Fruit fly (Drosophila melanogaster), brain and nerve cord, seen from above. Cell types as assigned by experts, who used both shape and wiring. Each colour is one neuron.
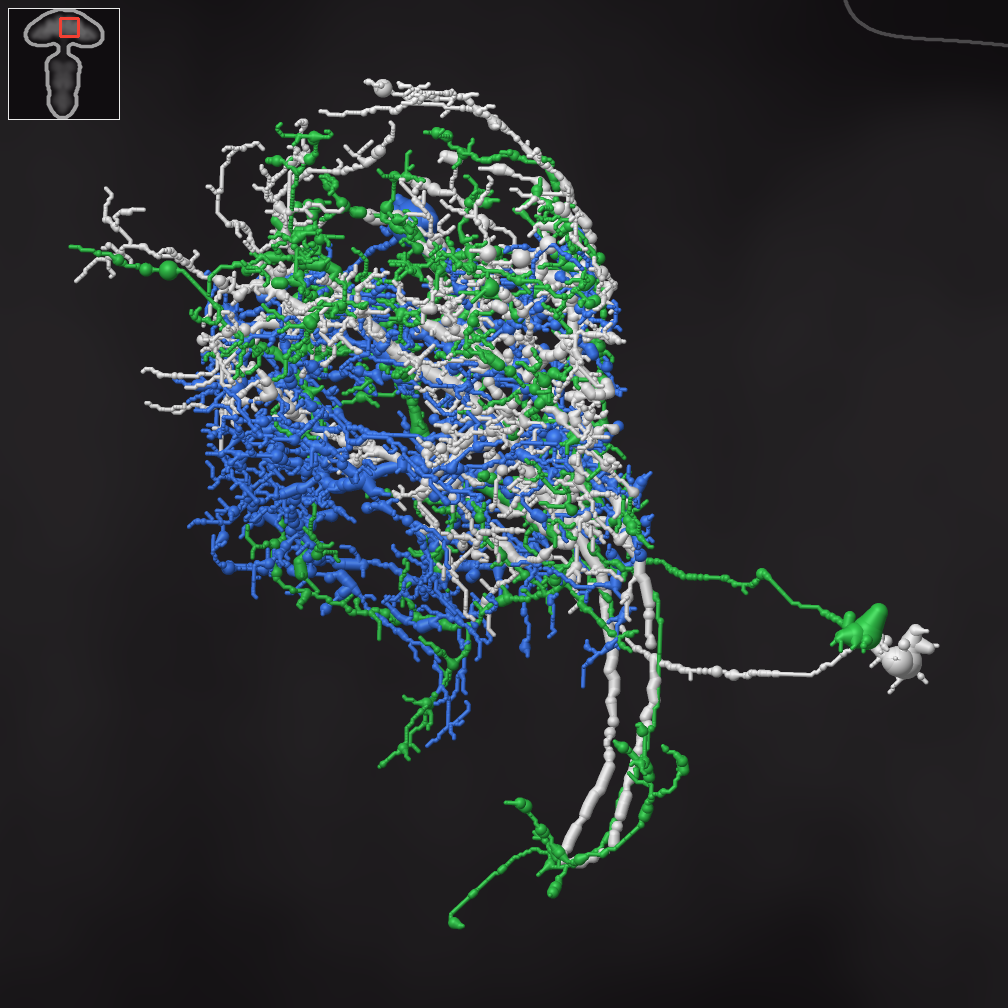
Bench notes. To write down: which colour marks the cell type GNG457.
white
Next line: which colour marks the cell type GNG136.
green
